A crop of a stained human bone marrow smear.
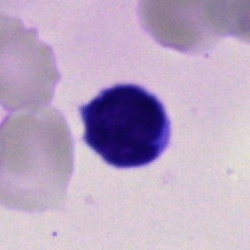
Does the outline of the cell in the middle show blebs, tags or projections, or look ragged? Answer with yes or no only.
Yes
